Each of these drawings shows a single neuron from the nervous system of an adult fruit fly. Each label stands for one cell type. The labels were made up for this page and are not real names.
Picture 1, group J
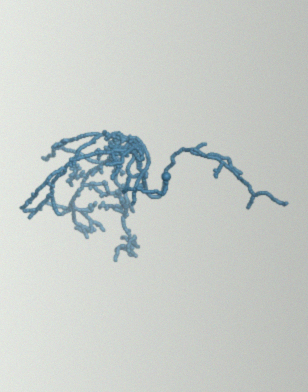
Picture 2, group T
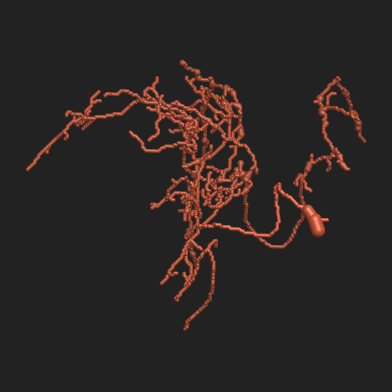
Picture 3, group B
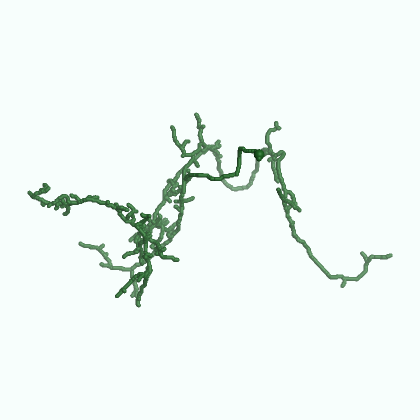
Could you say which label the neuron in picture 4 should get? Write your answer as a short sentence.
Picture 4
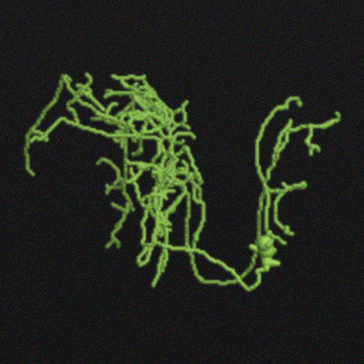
It belongs to group T.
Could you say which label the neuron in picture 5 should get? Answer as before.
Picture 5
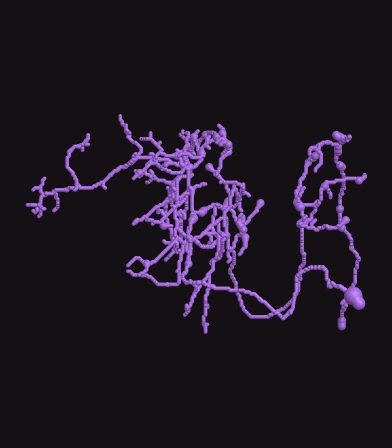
It belongs to group T.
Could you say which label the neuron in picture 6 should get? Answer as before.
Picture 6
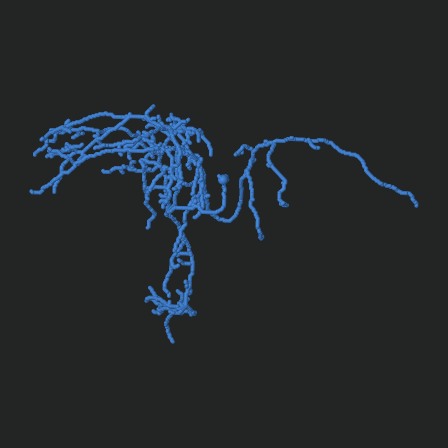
It belongs to group J.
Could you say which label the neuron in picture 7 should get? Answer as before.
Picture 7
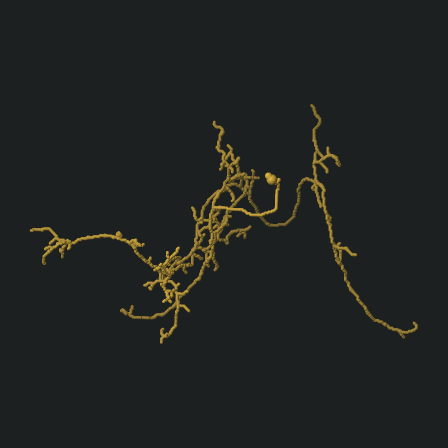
It belongs to group B.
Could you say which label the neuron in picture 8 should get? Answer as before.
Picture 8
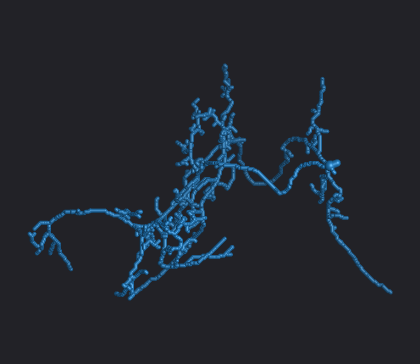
It belongs to group B.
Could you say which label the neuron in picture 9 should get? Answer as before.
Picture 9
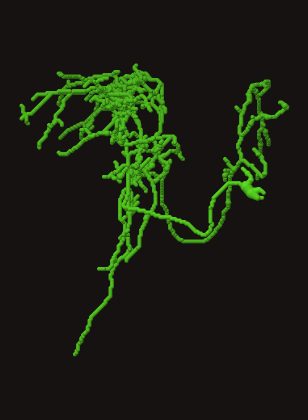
It belongs to group T.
